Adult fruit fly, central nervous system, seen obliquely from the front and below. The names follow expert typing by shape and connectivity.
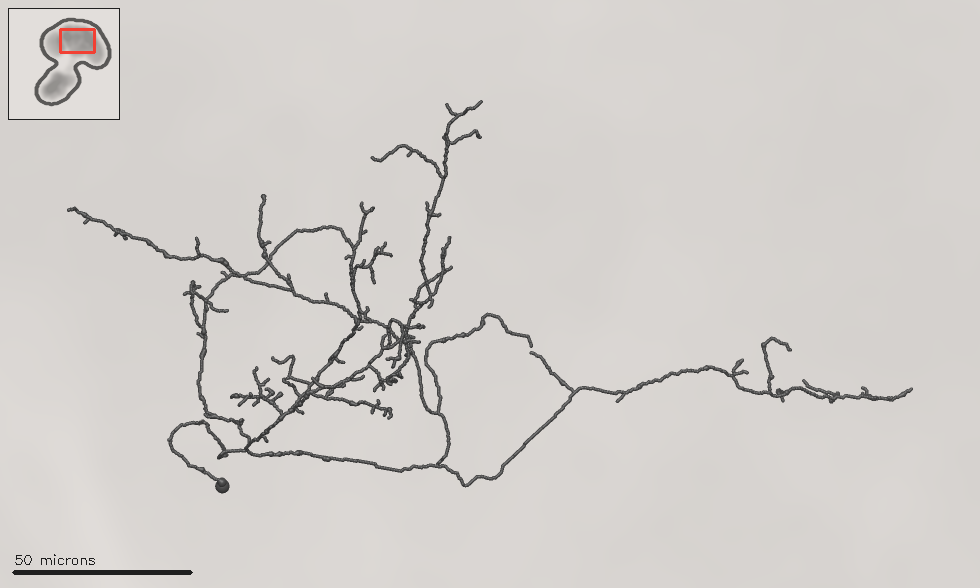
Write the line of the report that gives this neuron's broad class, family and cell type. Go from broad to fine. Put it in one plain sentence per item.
A central-brain intrinsic neuron of hemilineage DM6_ventral, type PS270.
